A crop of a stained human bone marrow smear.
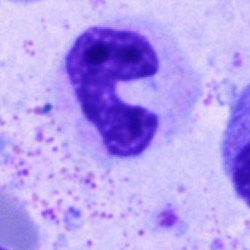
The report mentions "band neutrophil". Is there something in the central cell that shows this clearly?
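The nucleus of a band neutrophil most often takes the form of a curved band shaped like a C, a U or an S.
In this cell the nucleus is bent into a C shape with its opening facing right, which fits that form.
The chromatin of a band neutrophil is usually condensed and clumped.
Here the chromatin is dense and dark purple, with darker clumps, in keeping with that. The cytoplasm is pale lilac-pink. The outer border of the cell is faint and blends into the background.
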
